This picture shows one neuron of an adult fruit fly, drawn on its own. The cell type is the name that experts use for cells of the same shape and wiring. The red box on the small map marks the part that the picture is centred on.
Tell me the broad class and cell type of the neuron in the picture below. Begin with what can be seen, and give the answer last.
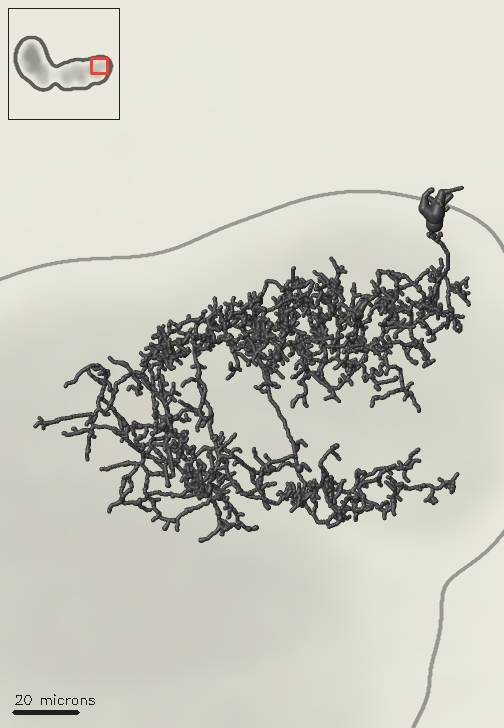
By the scale bar it is about 140 microns wide in this view. More than a hundred branch ends can be seen. Its broad class is nerve-cord intrinsic neuron. The cell type is INXXX124.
